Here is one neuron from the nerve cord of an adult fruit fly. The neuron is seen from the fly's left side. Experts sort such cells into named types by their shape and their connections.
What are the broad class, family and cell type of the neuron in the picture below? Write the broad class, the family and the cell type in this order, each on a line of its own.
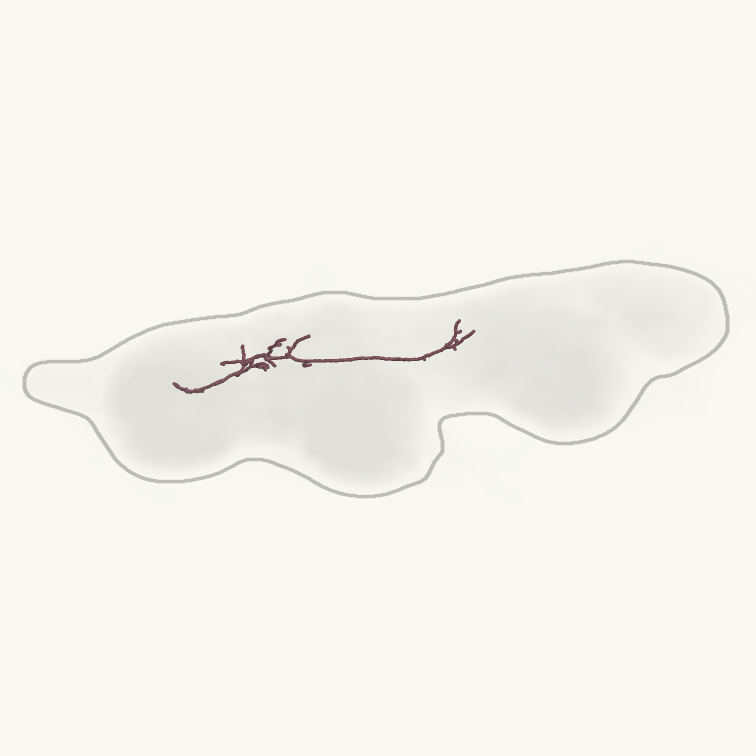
sensory neuron entering the nerve cord
class mechanosensory proprioceptive
SNpp08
